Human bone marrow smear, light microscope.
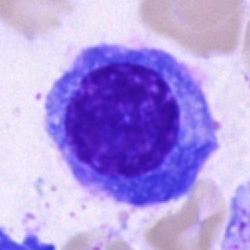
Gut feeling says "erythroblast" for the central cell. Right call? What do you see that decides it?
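Two features decide: the cytoplasm is deep blue, and just beside the nucleus on its right it is paler than at the outer edge.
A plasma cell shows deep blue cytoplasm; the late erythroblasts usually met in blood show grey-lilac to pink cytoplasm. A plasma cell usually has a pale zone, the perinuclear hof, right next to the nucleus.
The cell is therefore a plasma cell, not an erythroblast. The rim of cytoplasm is wider on the right side of the nucleus than on the left, so the nucleus is not centred.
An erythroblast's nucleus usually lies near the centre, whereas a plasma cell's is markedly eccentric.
This position favours plasma cell. The chromatin is dark purple with scattered small paler spots, giving a stippled look. The outline is irregular, with small blunt bulges rather than a smooth curve, and no granules are visible in the cytoplasm.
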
